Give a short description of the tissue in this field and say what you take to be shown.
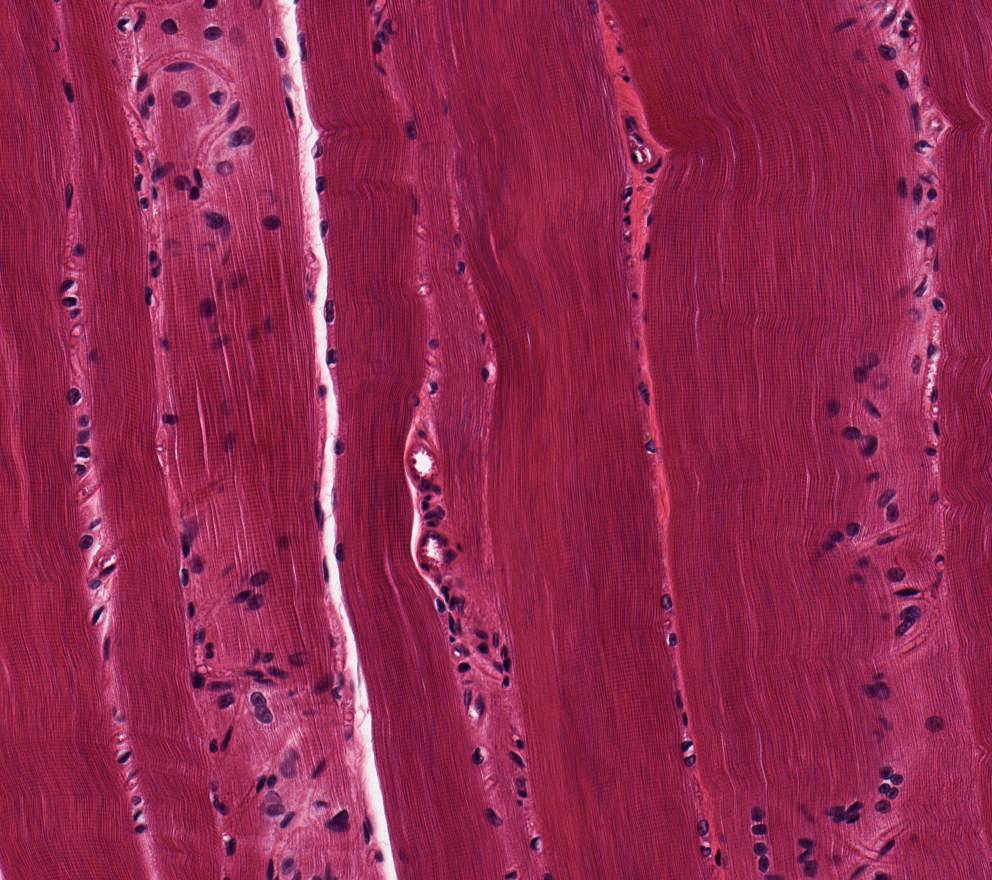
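Long, parallel muscle fibres run roughly vertically from the top to the bottom of the field. Fine transverse cross-striations can be seen across them. Dark, oval to elongated nuclei lie along the fibre edges, in the narrow strips between fibres, rather than in the fibre centres. The cytoplasm stains a deep pink-red throughout the field. This is skeletal muscle.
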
